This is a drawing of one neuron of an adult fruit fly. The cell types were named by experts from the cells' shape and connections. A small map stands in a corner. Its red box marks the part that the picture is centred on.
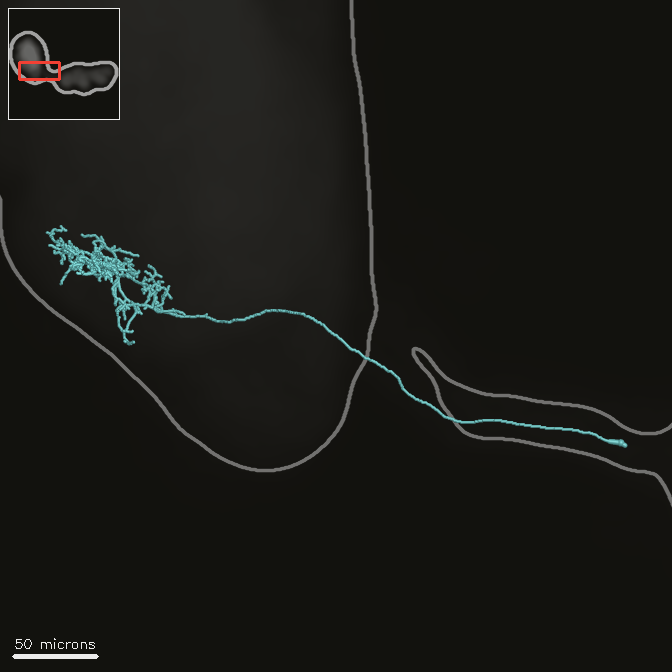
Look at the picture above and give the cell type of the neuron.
ANXXX462b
